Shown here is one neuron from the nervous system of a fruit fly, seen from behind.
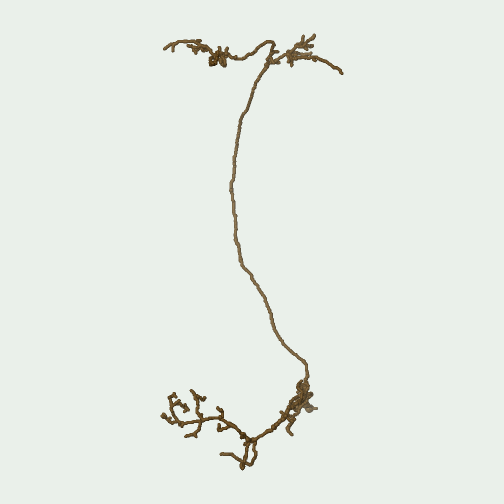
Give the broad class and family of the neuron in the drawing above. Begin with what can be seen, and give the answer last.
In this view it is taller than it is wide. Its broad class is central-brain intrinsic neuron. The family is hemilineage FLAa2.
